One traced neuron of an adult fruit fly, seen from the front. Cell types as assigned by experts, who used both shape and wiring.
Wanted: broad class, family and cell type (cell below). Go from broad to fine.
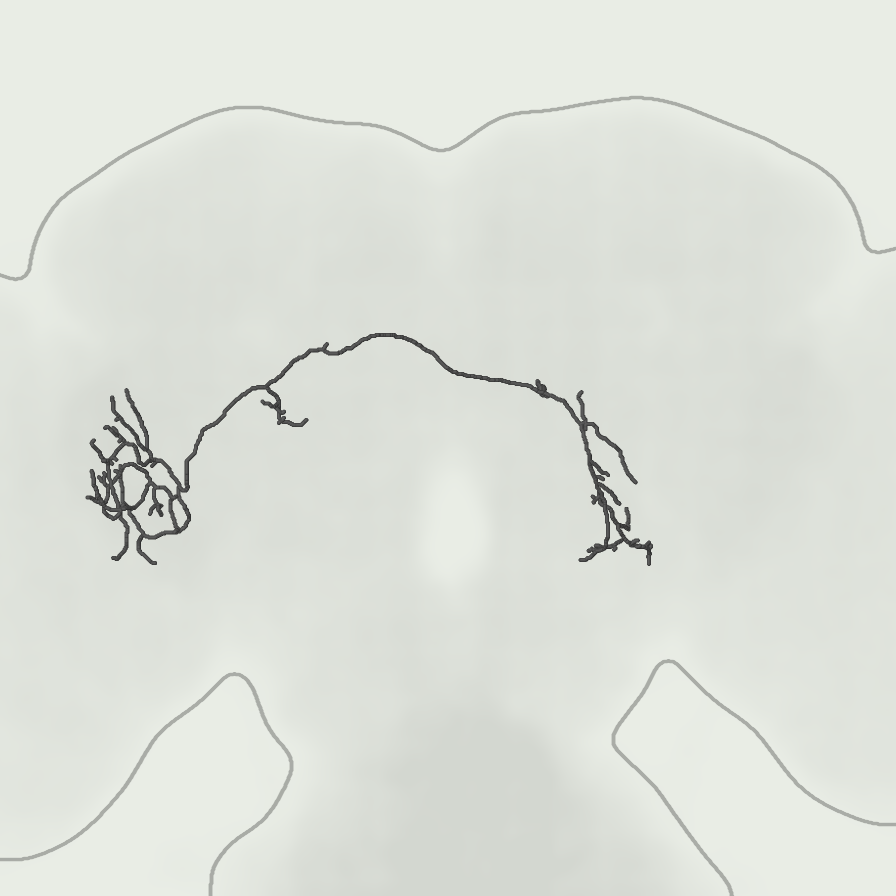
visual centrifugal neuron; hemilineage DM6_posterior; LoVC27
